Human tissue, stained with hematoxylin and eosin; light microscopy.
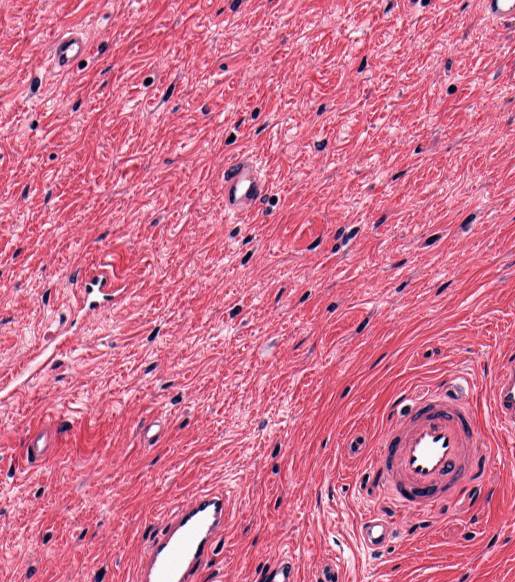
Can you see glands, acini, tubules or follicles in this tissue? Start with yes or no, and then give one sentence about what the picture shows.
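No. The whole field is fibrous connective tissue, with no epithelium or glands anywhere.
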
